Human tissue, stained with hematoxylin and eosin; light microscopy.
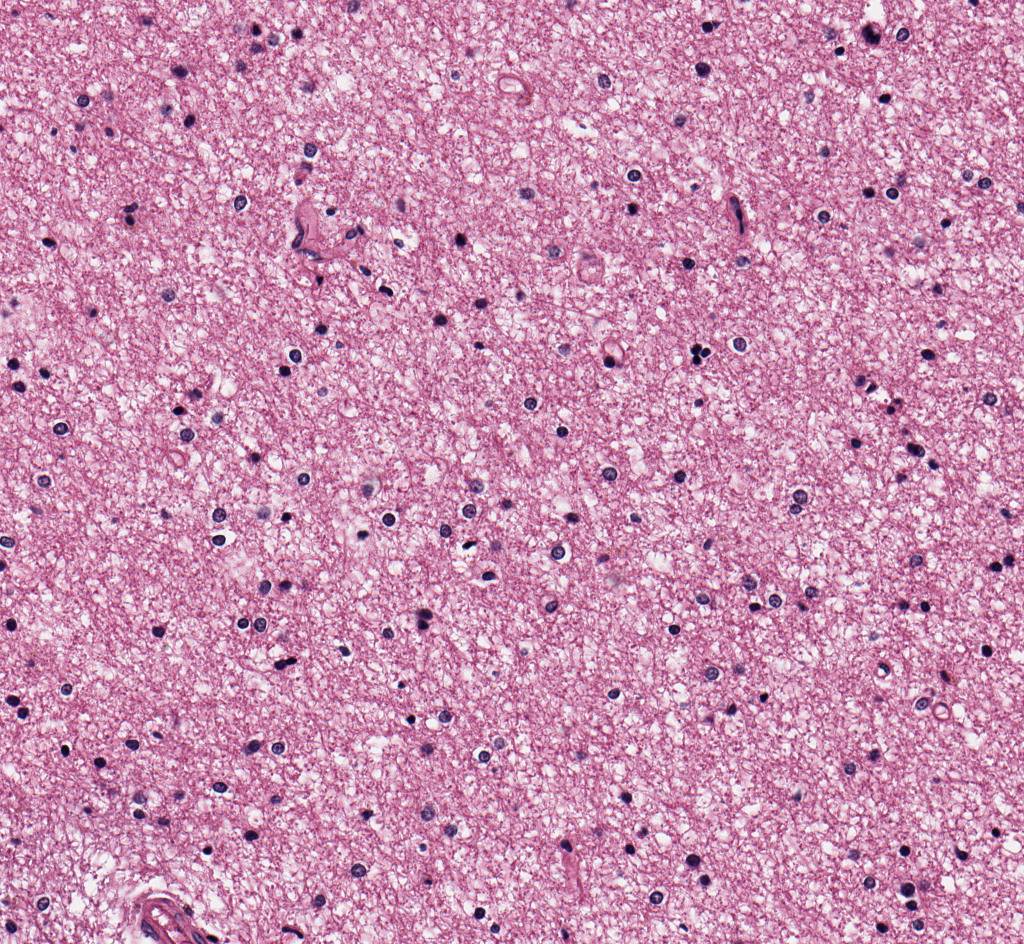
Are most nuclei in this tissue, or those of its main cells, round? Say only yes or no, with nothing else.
Yes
